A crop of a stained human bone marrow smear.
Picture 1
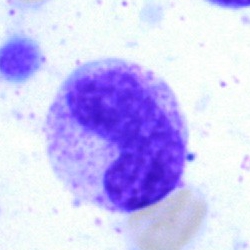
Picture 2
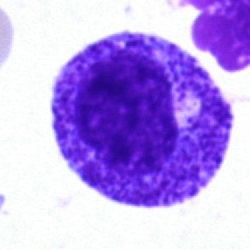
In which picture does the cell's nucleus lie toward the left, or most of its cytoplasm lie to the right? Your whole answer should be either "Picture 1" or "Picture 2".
Picture 2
